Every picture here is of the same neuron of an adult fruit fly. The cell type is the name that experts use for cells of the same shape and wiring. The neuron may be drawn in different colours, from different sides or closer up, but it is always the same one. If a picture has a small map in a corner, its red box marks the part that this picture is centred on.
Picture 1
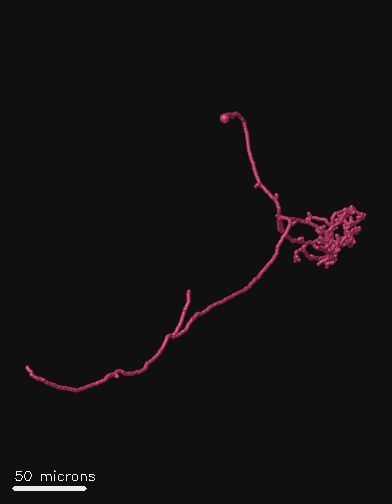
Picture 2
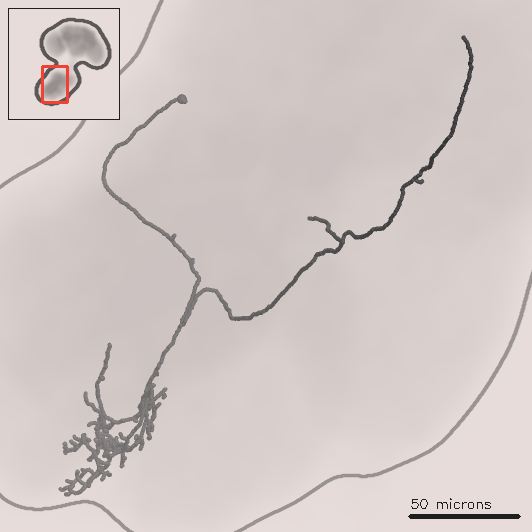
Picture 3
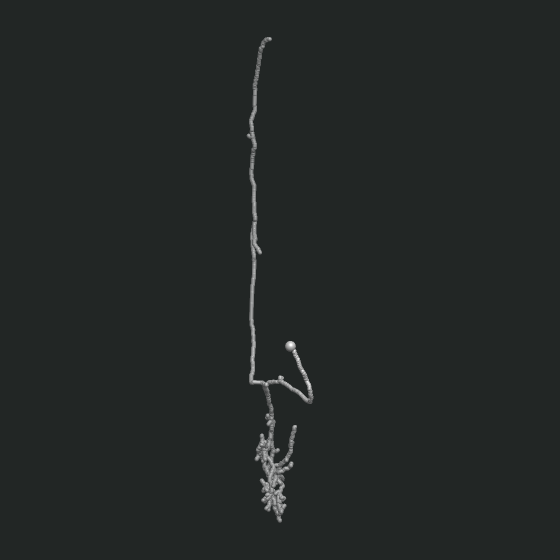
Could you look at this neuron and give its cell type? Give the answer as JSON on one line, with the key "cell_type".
{"cell_type": "IN23B090"}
